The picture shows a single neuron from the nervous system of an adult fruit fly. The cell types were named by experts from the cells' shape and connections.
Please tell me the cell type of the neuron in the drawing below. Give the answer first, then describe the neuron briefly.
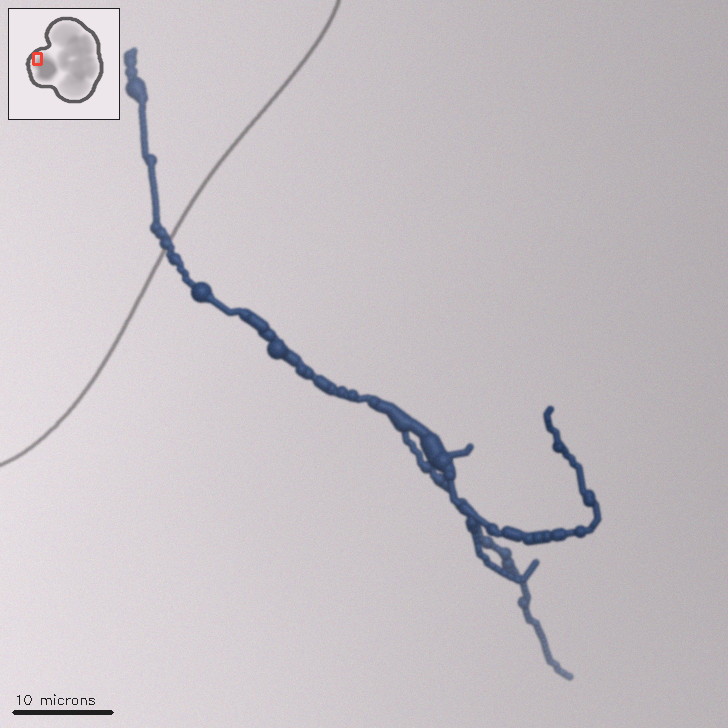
It is of cell type SNta30. It is a sensory neuron entering the nerve cord. No cell body is drawn. By the scale bar it is about 65 microns tall in this view. There are a dozen or fewer branch ends.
